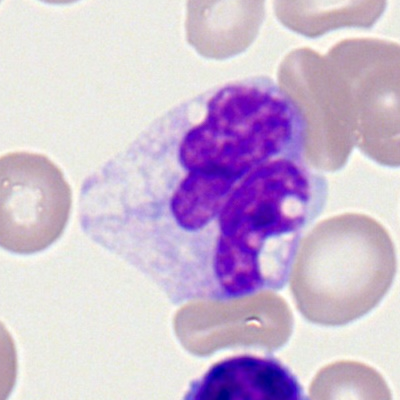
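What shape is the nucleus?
Folded and lobulated into several bulging parts.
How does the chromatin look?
Purple and mottled, with lighter and darker patches.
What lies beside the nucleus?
A few small clear vacuoles, in abundant pale grey-blue cytoplasm.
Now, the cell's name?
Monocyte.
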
